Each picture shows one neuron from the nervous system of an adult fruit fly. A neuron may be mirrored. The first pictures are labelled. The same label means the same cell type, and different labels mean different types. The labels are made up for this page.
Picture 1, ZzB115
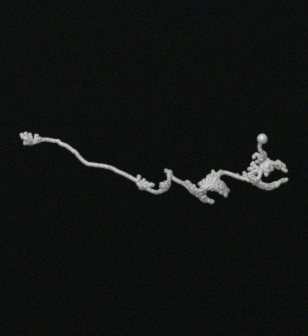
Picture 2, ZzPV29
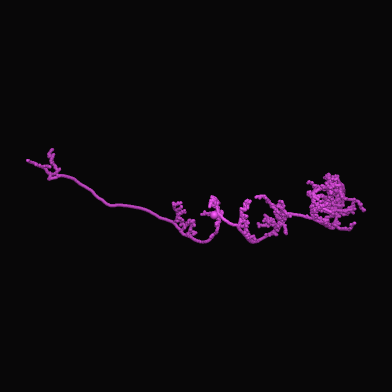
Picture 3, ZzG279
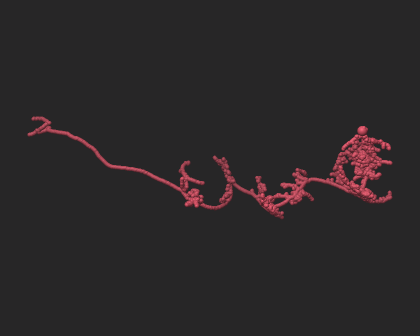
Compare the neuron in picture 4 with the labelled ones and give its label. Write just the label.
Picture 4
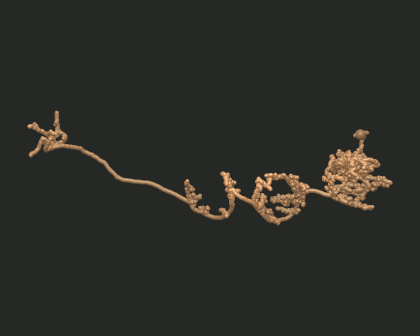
ZzPV29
